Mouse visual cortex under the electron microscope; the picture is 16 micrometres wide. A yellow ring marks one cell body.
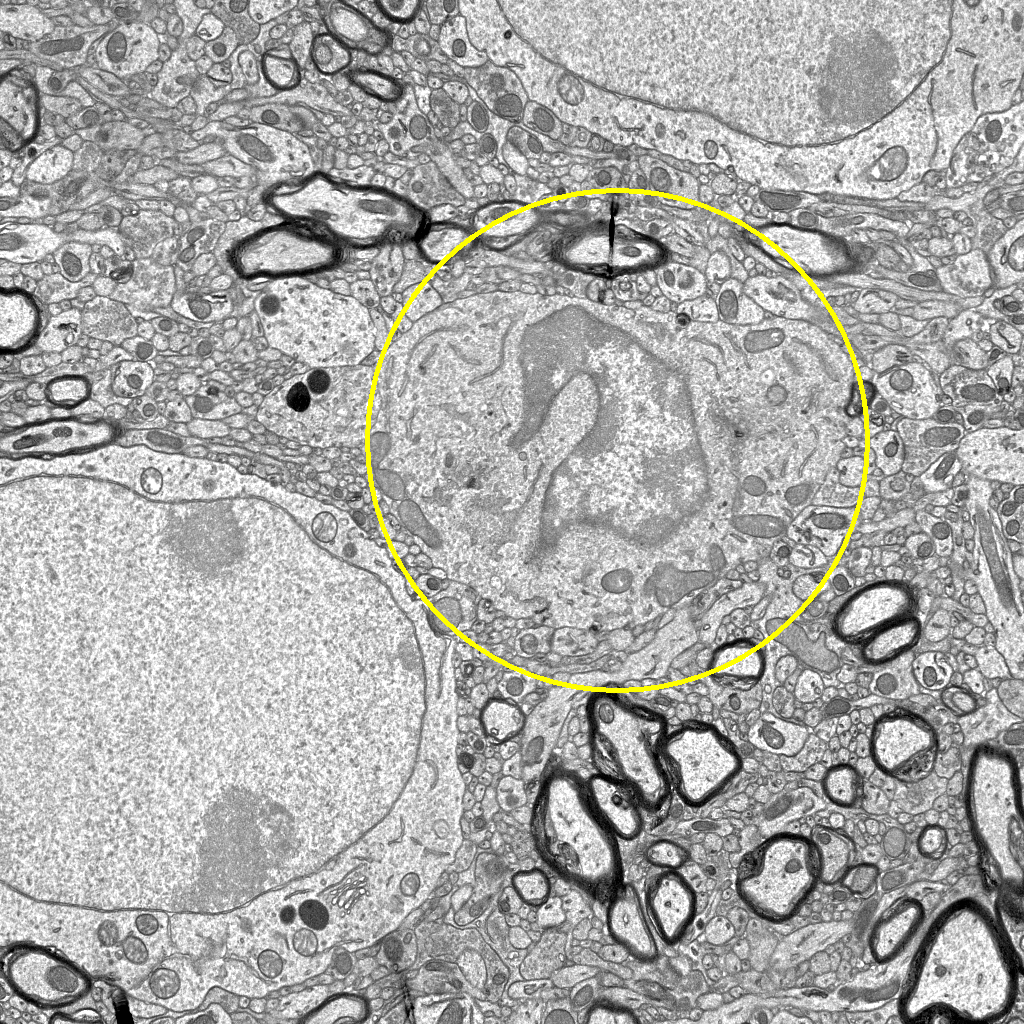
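Oligodendrocyte at the centre of the ring, electron micrograph of mouse visual cortex. Its nucleus appears darker than the surrounding cytoplasm. Dense dark chromatin forms a band along the nuclear envelope around a paler, mottled interior, and no distinct nucleolus is visible. Several oval mitochondria lie in the cytoplasm below and to the right of the nucleus.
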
